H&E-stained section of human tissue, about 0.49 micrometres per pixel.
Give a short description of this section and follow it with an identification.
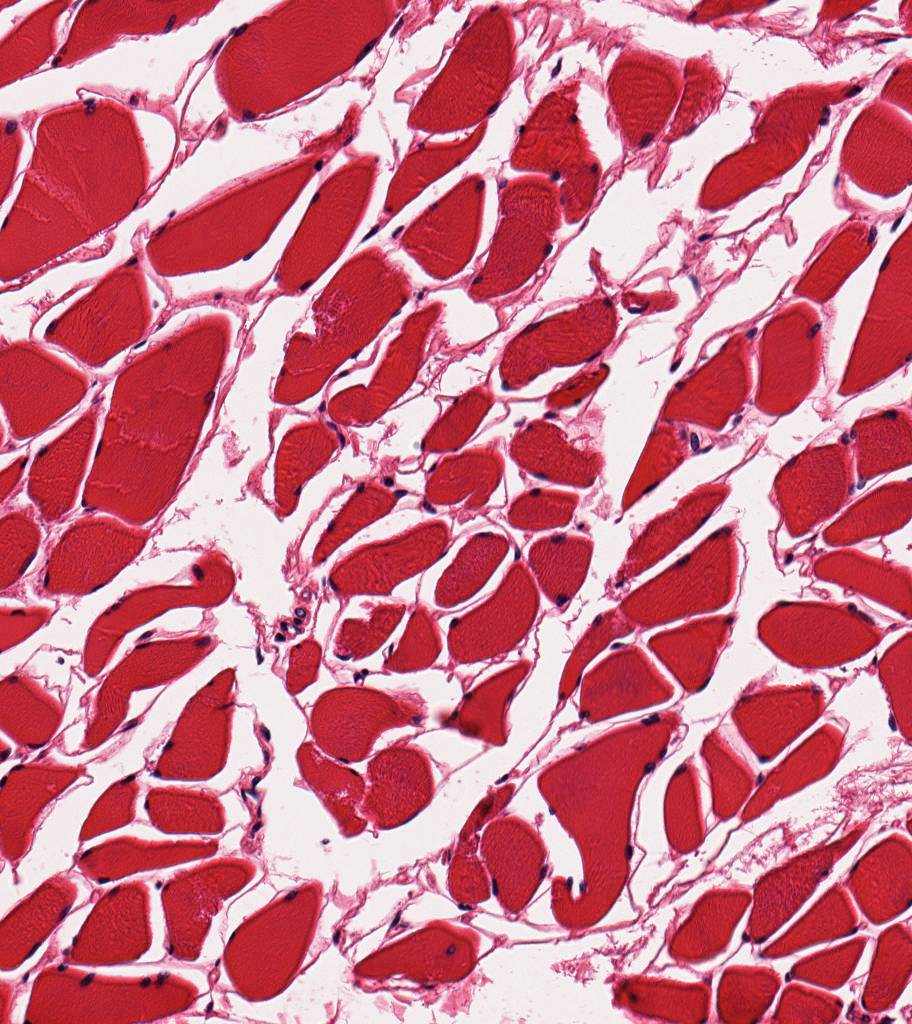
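Fibre profiles are angular to rounded and vary noticeably in size. Small, flattened, dark blue-purple nuclei sit at the fibre edges, just beneath the surface. Only thin, wispy pale pink connective tissue strands lie between fibres. This is skeletal muscle.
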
